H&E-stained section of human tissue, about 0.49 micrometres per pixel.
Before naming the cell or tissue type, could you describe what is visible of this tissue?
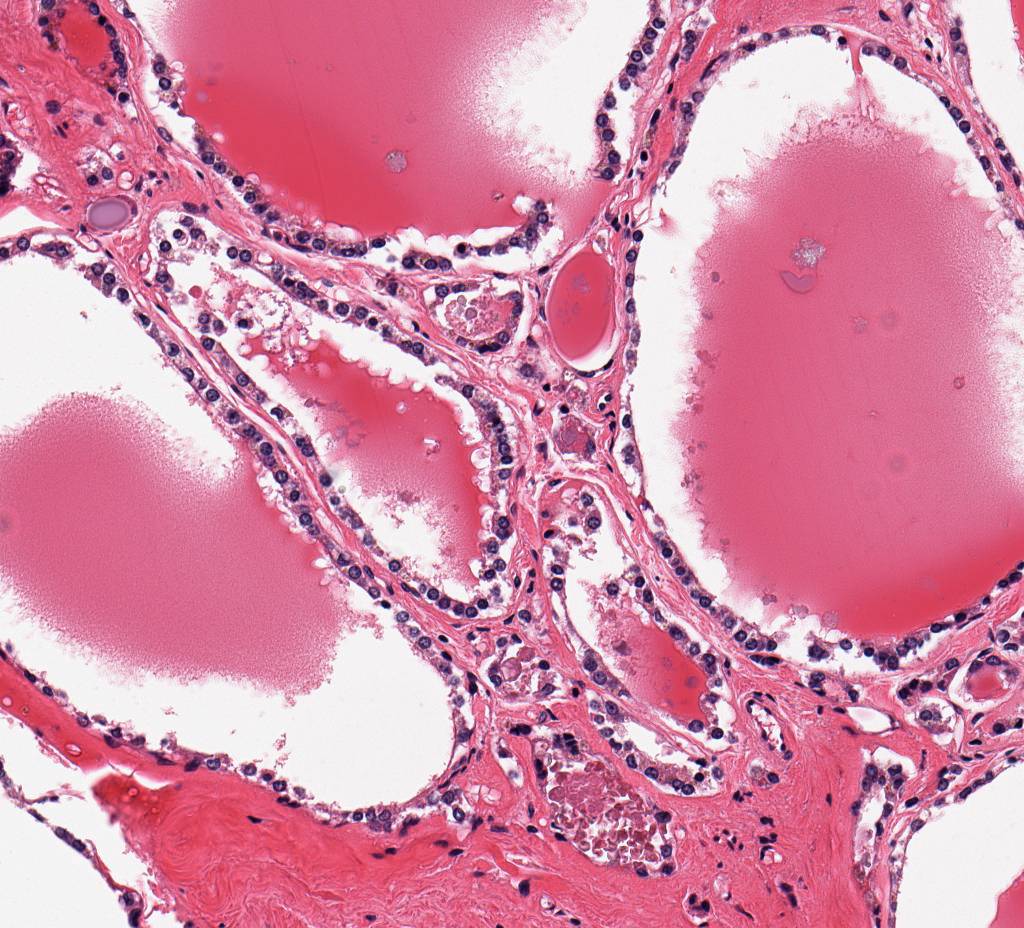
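Most of what you're looking at is large rounded follicles, with thin fibrous septa between them. They're filled with homogeneous pink material and lined by a single layer of flattened to low cuboidal cells, whose nuclei are small, round and darkly stained. It's thyroid.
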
